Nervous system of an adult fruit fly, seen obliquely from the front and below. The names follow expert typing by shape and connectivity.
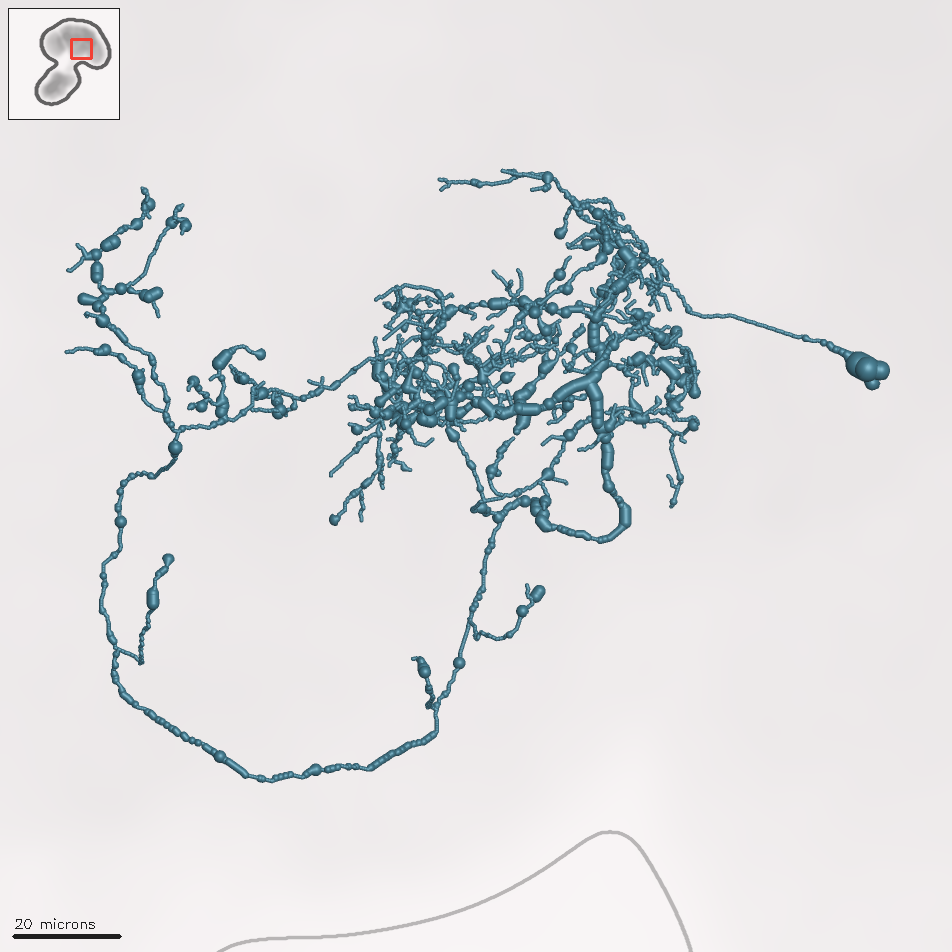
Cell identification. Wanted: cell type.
GNG156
